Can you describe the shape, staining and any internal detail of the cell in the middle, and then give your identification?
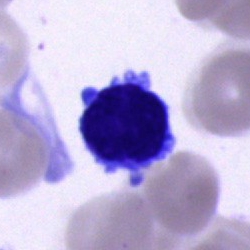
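Outline roughly round but bumpy, broken by small knobs along the edge. Several small rounded blue blebs project from the surface, clustered top and bottom. Nucleus very dark blue-purple throughout. Cytoplasm scant, a thin blue rim only. Lymphocyte.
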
